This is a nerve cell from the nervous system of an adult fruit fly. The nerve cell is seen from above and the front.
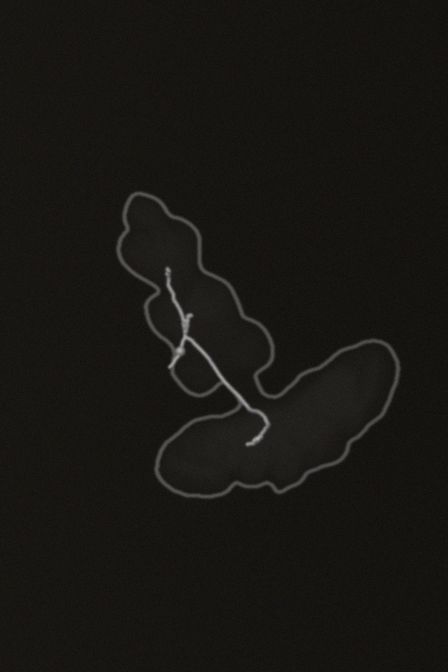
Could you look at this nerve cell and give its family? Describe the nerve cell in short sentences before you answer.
In this view it is taller than it is wide. This is a sensory neuron ascending to the brain. Its family is called class mechanosensory proprioceptive.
